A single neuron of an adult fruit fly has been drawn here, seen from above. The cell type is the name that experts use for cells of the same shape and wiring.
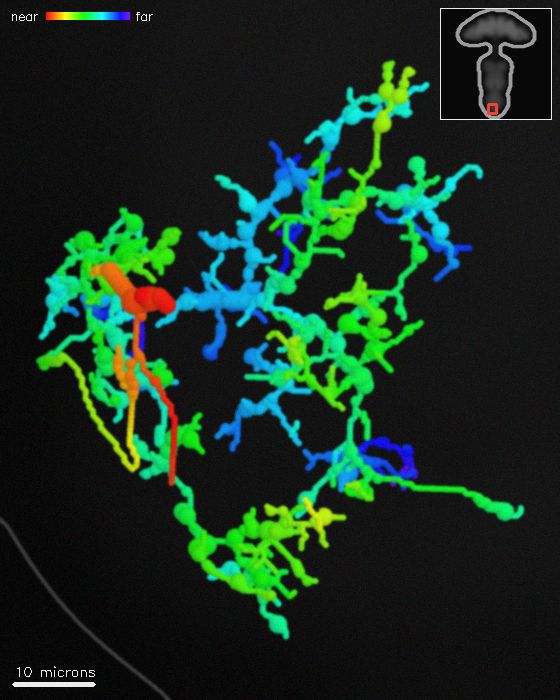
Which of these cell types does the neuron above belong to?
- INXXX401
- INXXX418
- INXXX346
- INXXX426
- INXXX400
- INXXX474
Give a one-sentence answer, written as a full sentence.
The neuron is typed under the name INXXX401.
